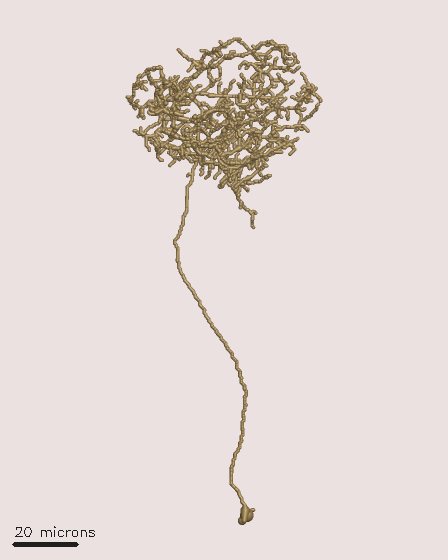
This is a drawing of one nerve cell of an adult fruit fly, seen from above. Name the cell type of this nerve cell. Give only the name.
AVLP548_f1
